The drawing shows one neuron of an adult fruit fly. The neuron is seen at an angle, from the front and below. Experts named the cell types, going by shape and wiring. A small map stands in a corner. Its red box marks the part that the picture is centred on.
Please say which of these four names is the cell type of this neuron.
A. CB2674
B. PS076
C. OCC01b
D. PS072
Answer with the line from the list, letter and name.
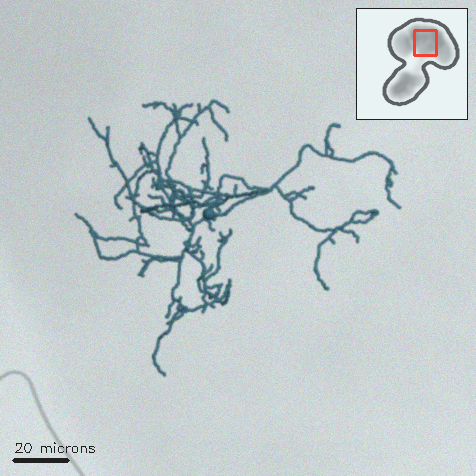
B. PS076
